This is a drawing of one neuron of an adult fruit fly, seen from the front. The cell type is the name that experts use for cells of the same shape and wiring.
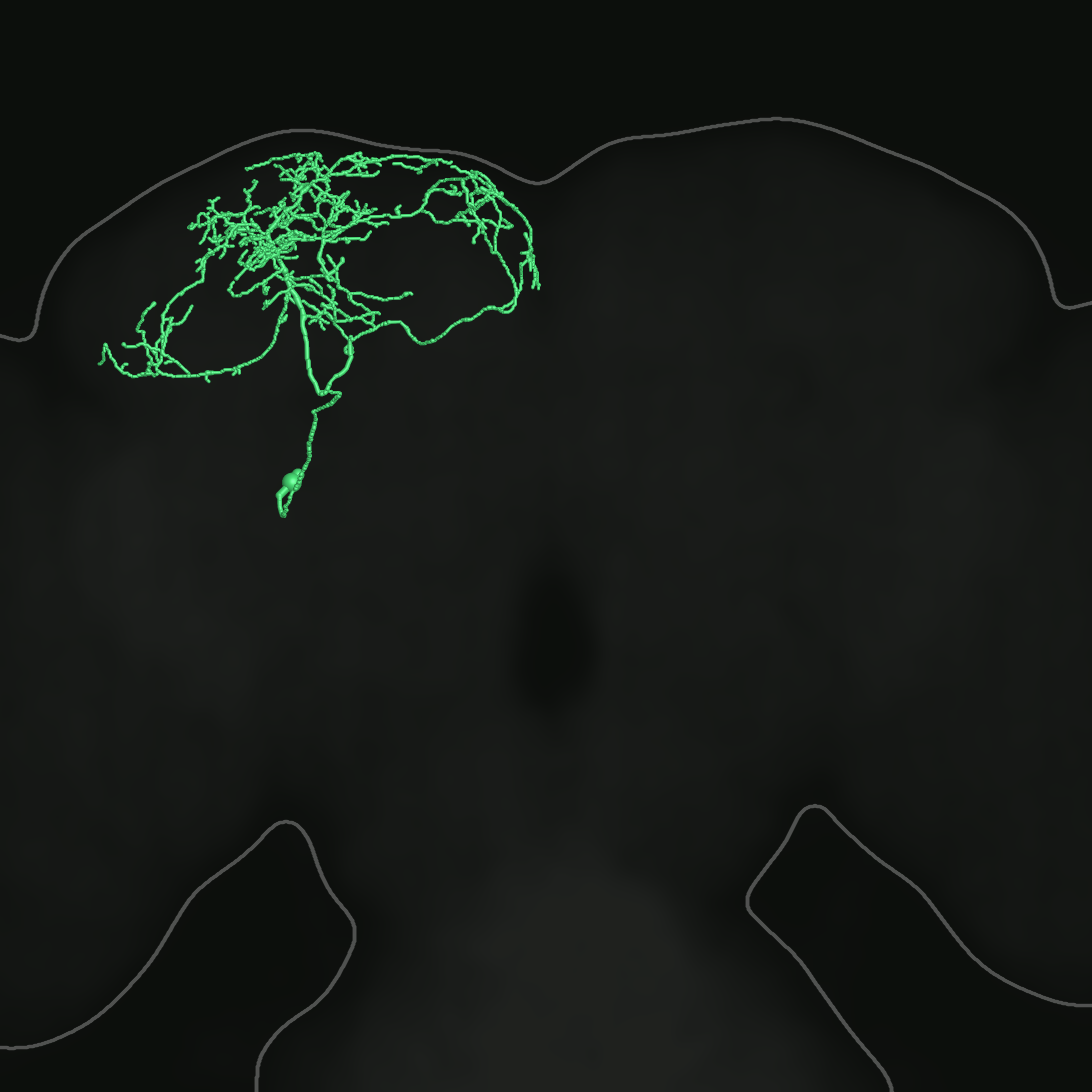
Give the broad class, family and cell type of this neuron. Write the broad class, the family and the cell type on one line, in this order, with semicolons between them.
central-brain intrinsic neuron; DSKMP; DSKMP3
